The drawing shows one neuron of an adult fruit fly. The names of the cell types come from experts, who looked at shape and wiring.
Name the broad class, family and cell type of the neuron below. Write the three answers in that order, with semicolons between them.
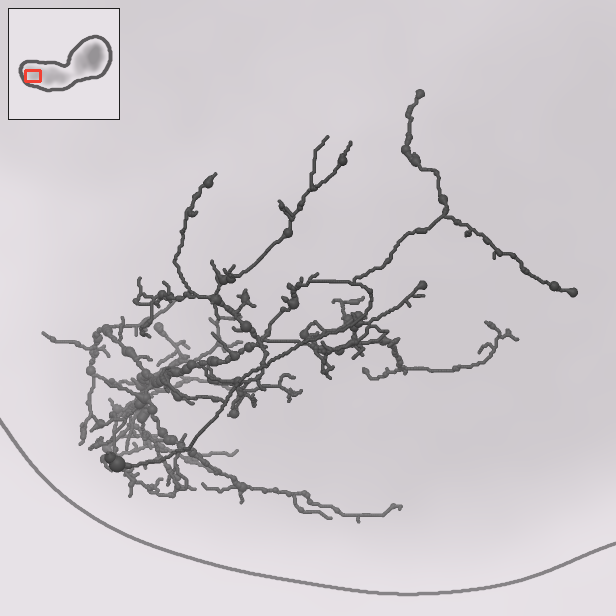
nerve-cord intrinsic neuron; hemilineage 16B; IN16B108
